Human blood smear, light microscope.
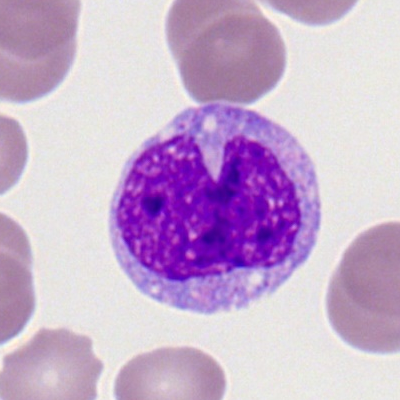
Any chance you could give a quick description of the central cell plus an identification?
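Round, smooth outline. Nucleus occupies most of the cell; single narrow V-shaped notch at its top edge. Narrow rim of cytoplasm on all sides of the nucleus. Monocyte.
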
